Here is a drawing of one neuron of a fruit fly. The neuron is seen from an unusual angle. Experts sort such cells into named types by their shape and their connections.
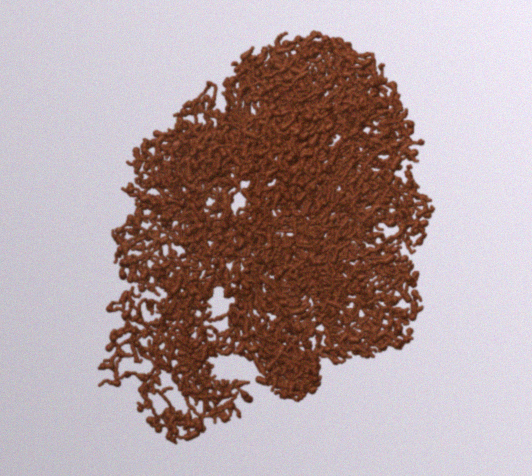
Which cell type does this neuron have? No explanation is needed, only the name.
lLN2F_b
